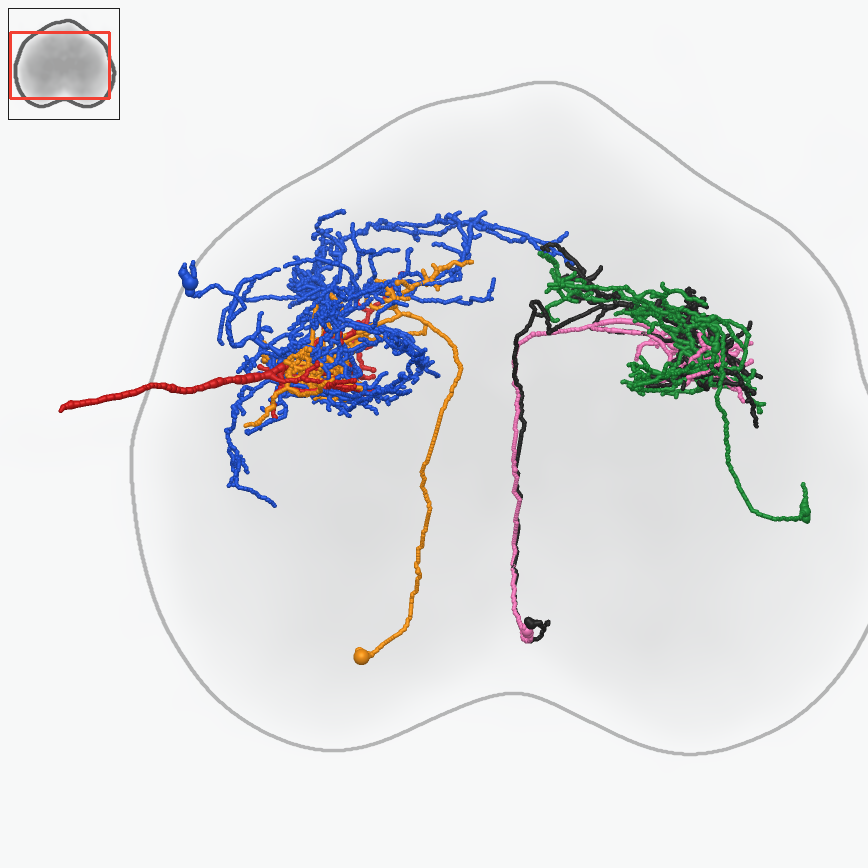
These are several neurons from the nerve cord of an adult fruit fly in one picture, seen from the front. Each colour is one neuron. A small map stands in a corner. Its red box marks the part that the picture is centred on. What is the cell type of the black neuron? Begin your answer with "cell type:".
cell type: IN02A042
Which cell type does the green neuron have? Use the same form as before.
cell type: IN03B080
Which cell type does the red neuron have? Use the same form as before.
cell type: SNpp08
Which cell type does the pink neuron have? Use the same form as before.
cell type: IN02A040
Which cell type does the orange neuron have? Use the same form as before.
cell type: IN02A037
